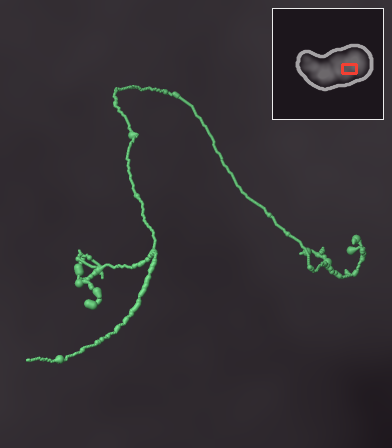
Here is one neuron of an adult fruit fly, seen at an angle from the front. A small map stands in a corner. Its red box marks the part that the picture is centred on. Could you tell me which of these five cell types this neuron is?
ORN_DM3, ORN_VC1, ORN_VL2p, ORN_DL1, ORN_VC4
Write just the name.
ORN_VC4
